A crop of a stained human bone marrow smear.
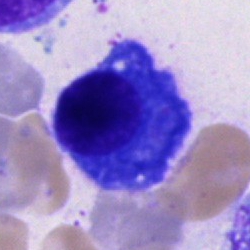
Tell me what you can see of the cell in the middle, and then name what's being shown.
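Starting with the cytoplasm: it is plentiful and reaches well beyond the nucleus on the right side. Next, the outline is irregular, with bulging lobes along its upper edge. A small clear vacuole sits in the cytoplasm near the top, and no distinct granules are present. This is a plasma cell.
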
